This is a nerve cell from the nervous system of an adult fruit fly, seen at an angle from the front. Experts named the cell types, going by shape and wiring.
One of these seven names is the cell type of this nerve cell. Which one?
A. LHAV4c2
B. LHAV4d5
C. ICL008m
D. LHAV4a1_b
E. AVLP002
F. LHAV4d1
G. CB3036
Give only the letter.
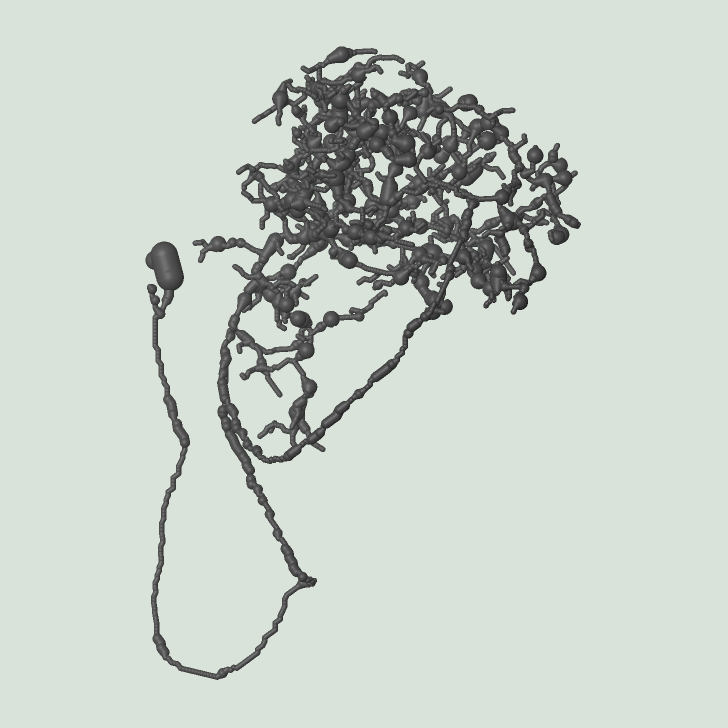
D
